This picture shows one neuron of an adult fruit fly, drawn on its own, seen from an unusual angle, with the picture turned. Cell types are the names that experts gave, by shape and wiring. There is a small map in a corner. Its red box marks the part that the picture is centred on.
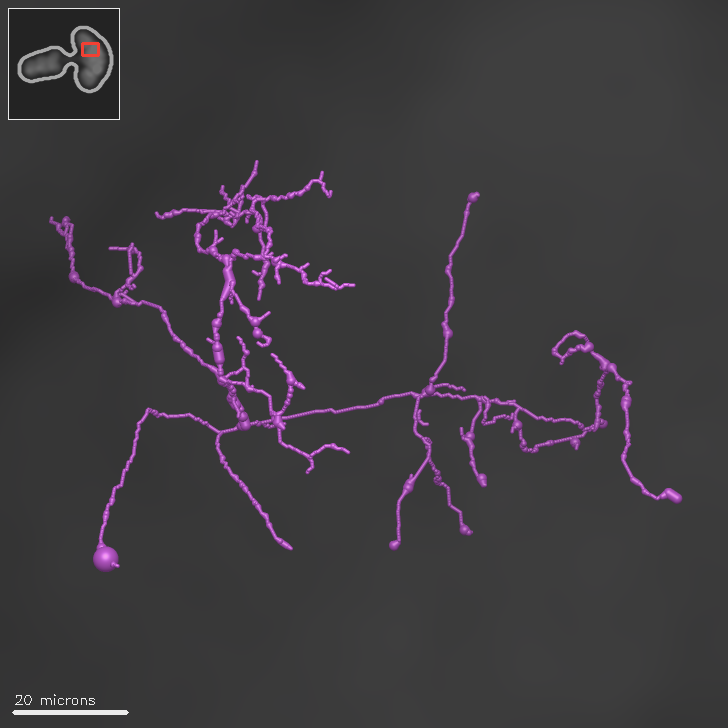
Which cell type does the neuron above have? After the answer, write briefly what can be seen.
Its cell type is PLP174. Its broad class is central-brain intrinsic neuron. It lies in the brain. The cell body is at the lower left of the picture. From left to right in the picture it spans about 110 microns.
